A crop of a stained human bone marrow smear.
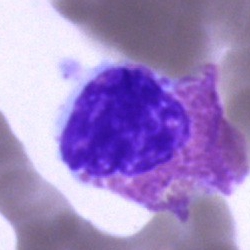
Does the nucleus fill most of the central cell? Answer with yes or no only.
No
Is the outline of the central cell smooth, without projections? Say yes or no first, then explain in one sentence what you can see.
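No. Pointed cytoplasmic projections stick out along the right and lower edges.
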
